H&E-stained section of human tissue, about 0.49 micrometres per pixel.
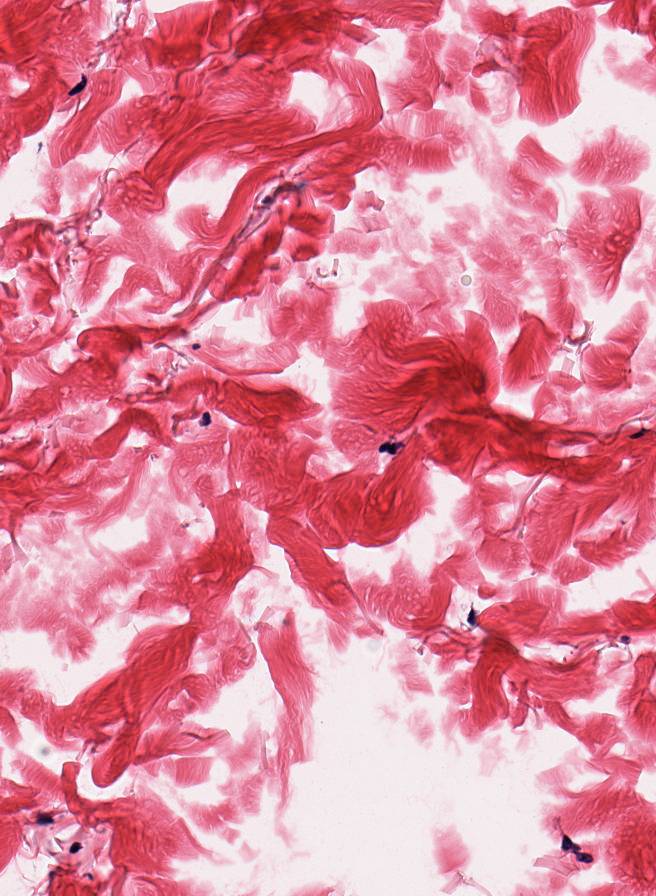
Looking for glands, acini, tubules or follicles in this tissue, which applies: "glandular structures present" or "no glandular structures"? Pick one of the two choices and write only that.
No glandular structures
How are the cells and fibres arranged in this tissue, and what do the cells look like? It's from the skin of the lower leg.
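What I see everywhere are thick eosinophilic collagen bundles, interlacing haphazardly in many directions. I notice they are cut in several planes, too: some lengthwise, some across. Nuclei are sparse, lying singly between the bundles. Each is small and dark-staining, and I can't make out any distinct cytoplasm around them.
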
